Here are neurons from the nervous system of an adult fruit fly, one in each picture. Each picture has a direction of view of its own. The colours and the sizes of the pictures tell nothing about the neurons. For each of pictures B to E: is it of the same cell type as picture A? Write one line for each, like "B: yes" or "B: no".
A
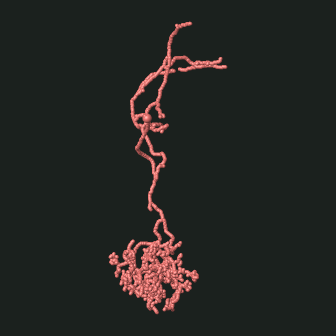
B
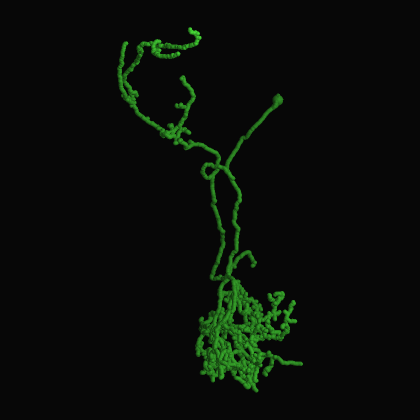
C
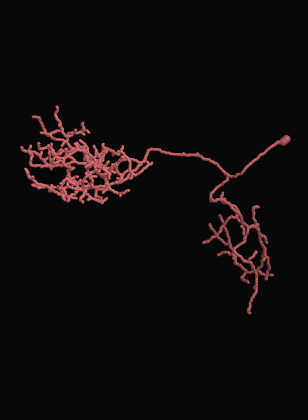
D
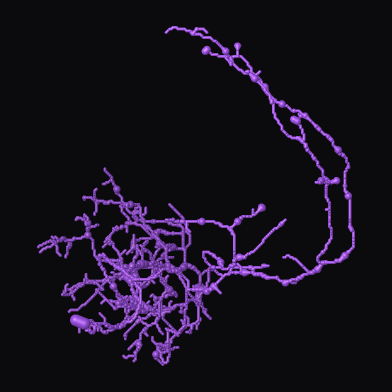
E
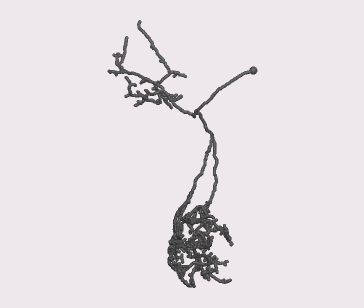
B: yes
C: yes
D: yes
E: yes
